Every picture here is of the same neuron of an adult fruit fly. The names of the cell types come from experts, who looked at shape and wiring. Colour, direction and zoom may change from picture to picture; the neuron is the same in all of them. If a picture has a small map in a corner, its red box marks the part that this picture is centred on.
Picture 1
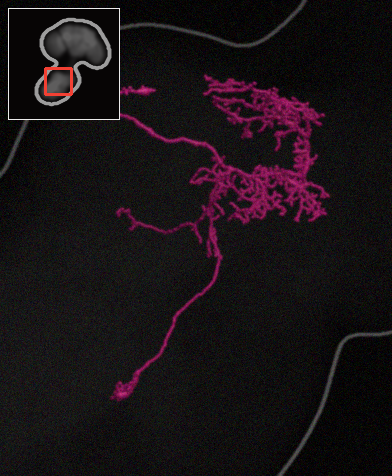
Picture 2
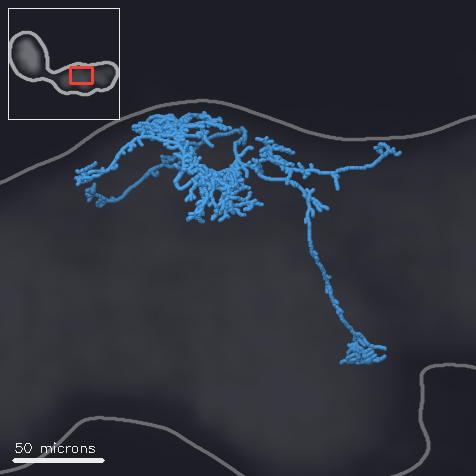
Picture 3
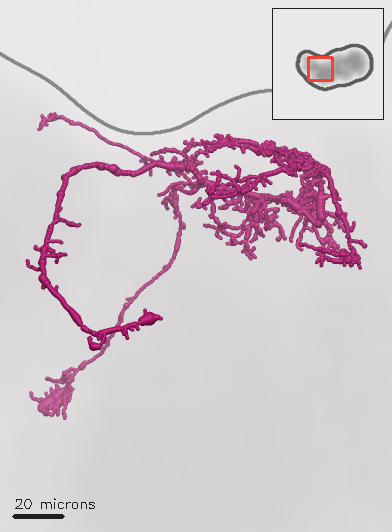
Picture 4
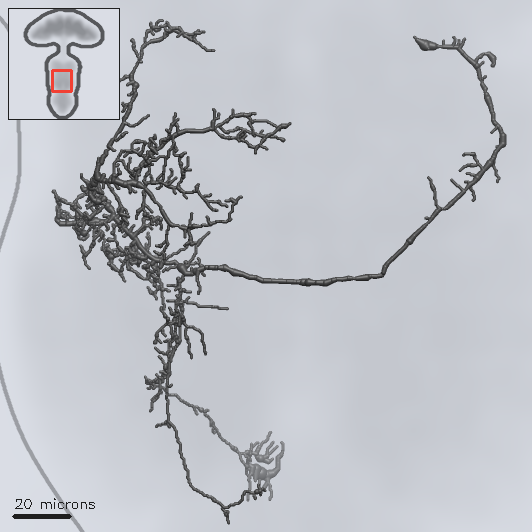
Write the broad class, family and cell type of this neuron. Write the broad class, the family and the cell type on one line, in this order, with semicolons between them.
nerve-cord intrinsic neuron; hemilineage 03B; IN03B012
